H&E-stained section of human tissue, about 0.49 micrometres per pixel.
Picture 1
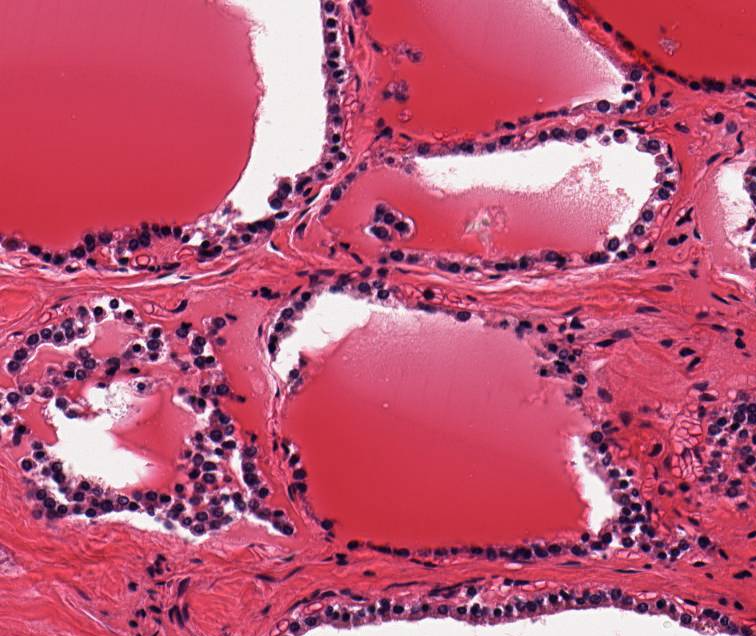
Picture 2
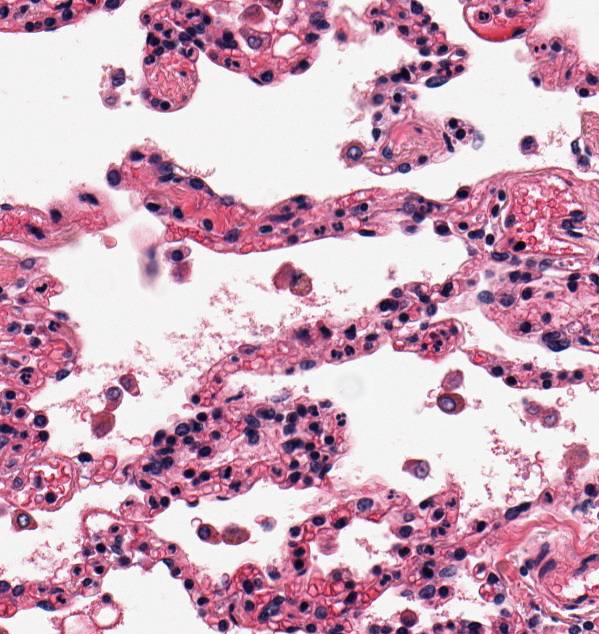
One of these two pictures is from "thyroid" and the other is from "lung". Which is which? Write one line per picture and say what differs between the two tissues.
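Picture 1: thyroid. Most of the field is taken up by large, closed, round-to-angular follicles packed side by side.
Picture 2: lung. No glands are present anywhere in the field.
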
